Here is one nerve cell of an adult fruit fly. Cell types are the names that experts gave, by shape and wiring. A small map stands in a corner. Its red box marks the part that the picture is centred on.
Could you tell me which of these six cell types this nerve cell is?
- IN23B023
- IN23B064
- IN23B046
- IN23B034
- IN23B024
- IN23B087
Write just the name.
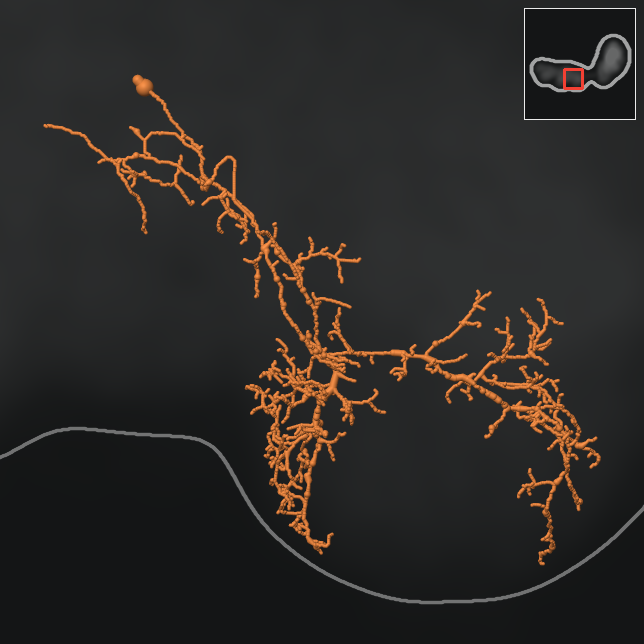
IN23B034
